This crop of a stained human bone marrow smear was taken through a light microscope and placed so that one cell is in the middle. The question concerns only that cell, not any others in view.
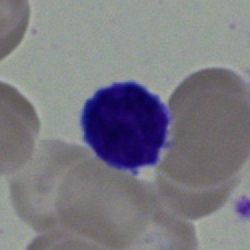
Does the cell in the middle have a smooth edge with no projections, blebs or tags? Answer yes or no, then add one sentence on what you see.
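No. The cell is roughly round with a slightly bumpy, irregular edge.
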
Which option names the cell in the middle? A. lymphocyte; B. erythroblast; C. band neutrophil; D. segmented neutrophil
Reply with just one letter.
A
